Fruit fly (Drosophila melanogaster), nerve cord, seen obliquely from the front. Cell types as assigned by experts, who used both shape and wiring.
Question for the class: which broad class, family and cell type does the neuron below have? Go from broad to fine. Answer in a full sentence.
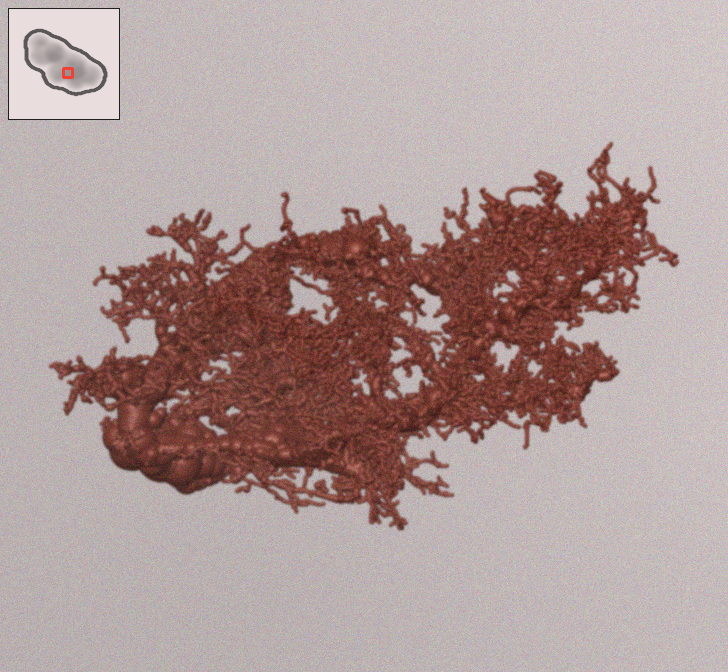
A sensory neuron entering the nerve cord of class mechanosensory tactile, type SNta45.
